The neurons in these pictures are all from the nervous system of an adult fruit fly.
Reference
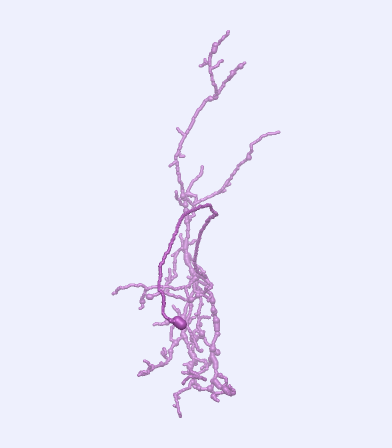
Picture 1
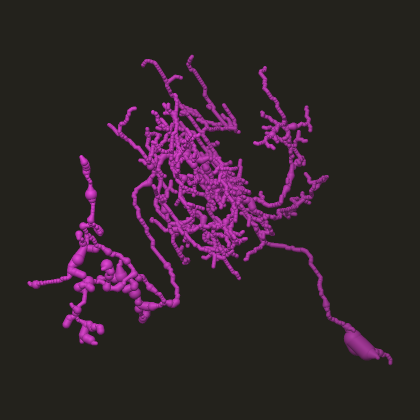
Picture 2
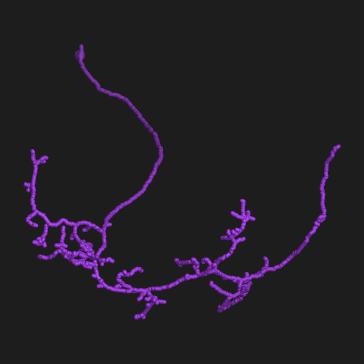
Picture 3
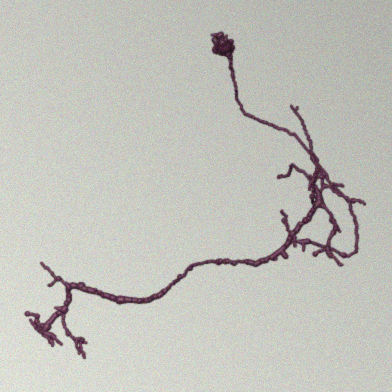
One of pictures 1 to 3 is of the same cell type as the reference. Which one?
2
